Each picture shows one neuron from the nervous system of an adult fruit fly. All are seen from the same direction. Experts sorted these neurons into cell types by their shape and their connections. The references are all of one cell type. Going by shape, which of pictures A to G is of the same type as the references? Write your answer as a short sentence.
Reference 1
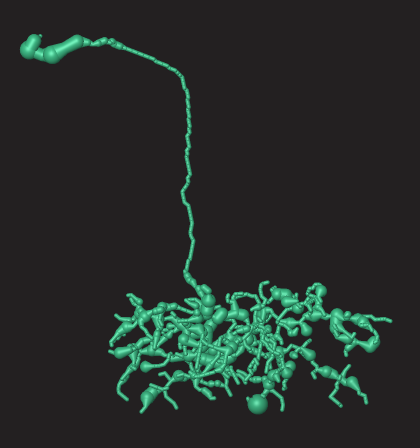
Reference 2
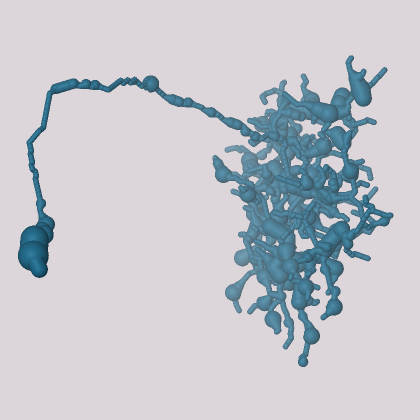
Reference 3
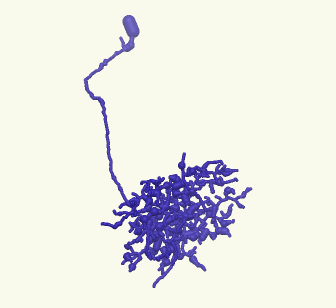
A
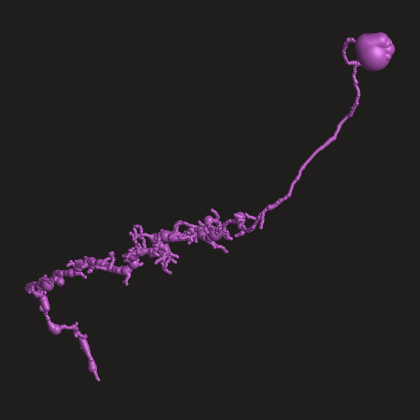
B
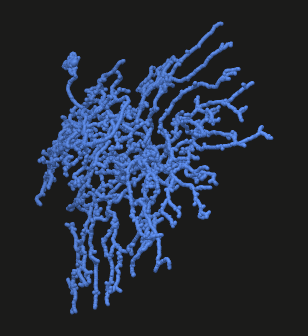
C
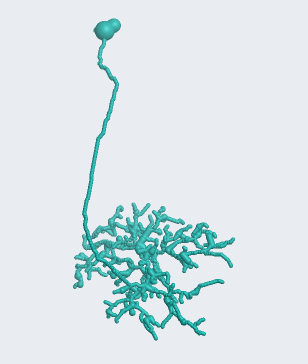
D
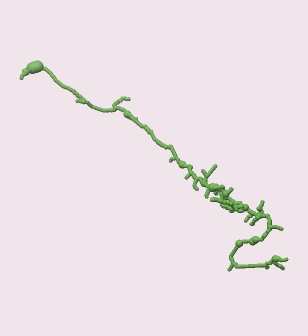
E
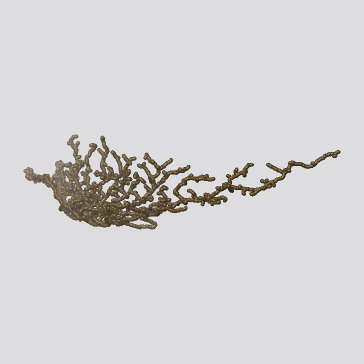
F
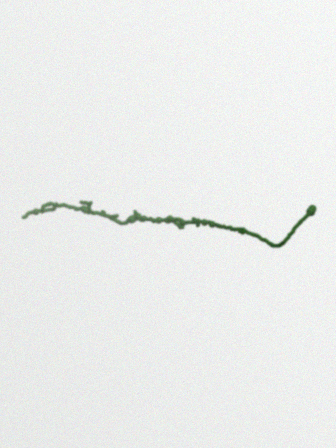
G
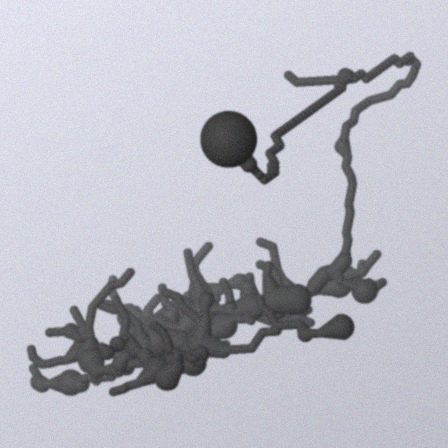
The neuron in picture C is of the same cell type.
